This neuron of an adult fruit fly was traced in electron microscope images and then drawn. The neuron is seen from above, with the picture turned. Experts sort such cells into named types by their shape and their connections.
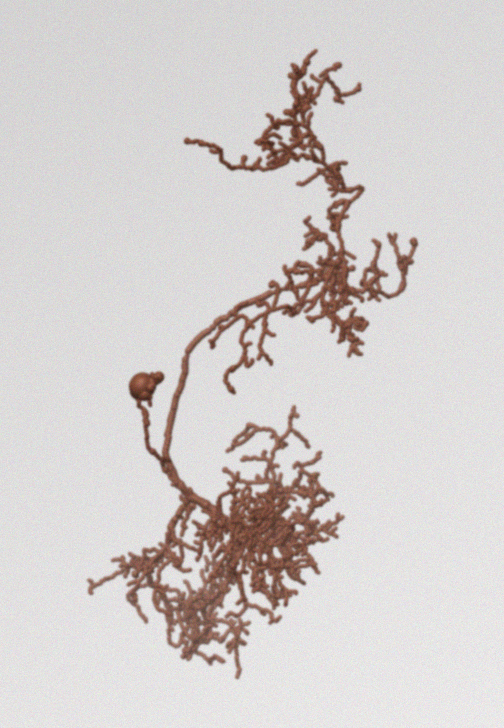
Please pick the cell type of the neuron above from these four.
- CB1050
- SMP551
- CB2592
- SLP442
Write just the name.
SMP551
